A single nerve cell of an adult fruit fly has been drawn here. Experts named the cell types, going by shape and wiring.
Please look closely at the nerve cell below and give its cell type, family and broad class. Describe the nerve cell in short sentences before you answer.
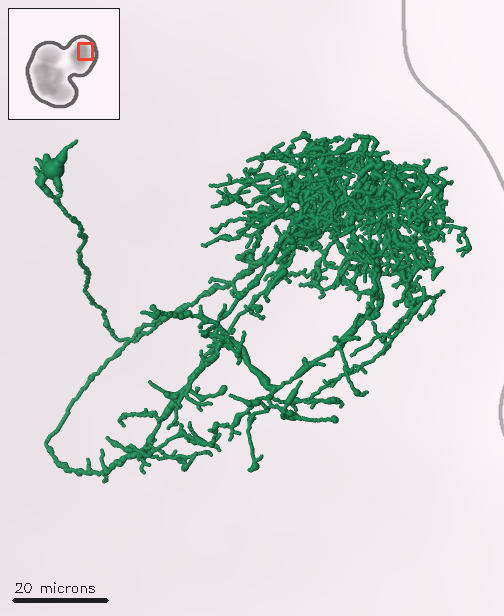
Its cell body lies at the upper left of the picture. By the scale bar it is about 95 microns wide in this view. More than a hundred branch ends can be seen. Its cell type is IN12B007. Its family is hemilineage 12B. Its broad class is nerve-cord intrinsic neuron.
